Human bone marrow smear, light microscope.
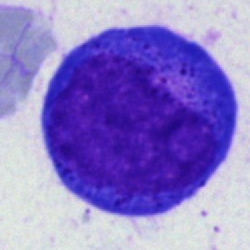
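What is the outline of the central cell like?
Round and smooth.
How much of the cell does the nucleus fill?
Most of it, within deep blue cytoplasm.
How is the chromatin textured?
Finely, rather than coarsely clumped.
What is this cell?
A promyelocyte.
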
